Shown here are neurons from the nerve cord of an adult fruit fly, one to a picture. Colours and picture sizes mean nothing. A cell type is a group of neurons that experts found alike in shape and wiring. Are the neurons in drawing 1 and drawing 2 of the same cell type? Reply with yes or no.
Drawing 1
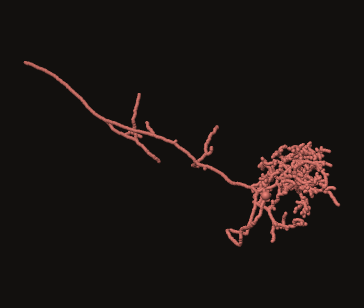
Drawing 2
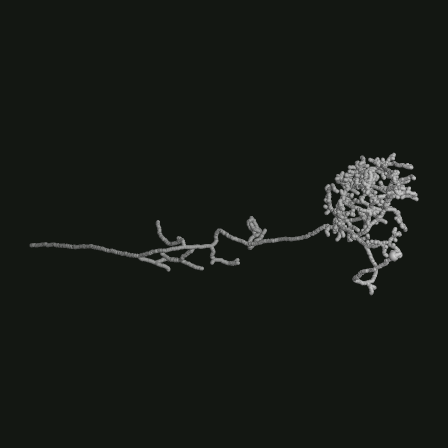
yes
